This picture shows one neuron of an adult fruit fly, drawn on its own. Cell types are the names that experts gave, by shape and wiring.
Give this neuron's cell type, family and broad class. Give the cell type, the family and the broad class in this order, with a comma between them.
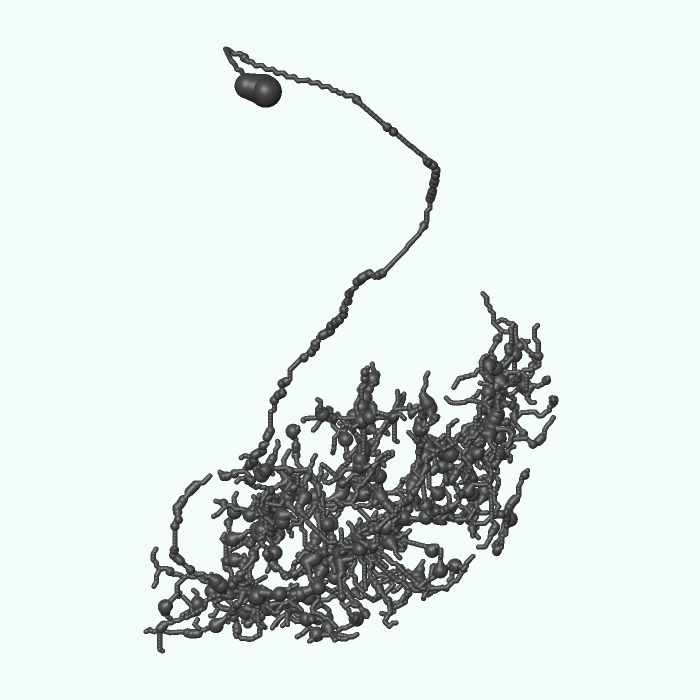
AVLP419, hemilineage VLPl4_anterior, central-brain intrinsic neuron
